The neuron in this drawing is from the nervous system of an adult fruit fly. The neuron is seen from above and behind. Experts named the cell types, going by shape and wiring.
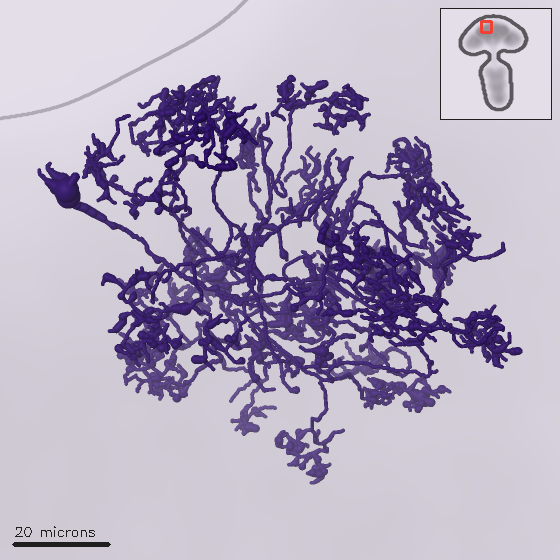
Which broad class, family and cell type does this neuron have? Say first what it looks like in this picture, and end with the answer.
It is in the brain and does not reach the nerve cord. From left to right in the picture it spans about 100 microns. The picture shows more than a hundred branch ends. Its broad class is central-brain intrinsic neuron. The family is hemilineage ALl1_dorsal. The cell type is lLN2P_c.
